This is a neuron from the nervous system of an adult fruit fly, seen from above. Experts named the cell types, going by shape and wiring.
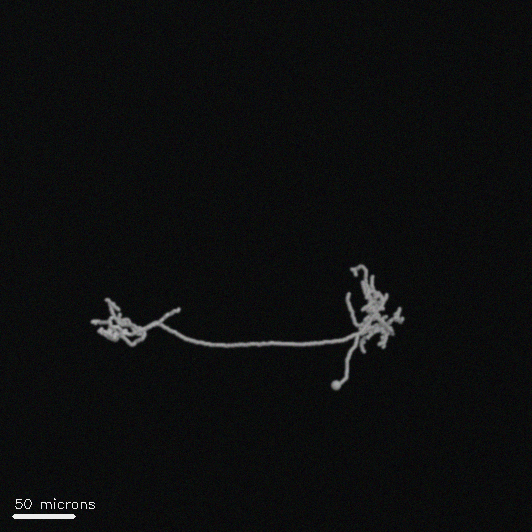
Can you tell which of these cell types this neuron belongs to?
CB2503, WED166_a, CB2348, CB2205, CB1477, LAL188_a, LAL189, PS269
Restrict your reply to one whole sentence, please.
The cell type of this neuron is CB2348.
